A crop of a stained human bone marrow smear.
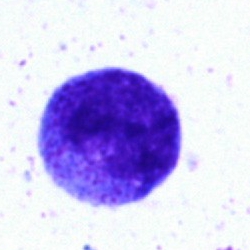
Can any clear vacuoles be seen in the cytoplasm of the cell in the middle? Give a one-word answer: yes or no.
No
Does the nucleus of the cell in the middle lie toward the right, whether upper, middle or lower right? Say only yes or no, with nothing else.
Yes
